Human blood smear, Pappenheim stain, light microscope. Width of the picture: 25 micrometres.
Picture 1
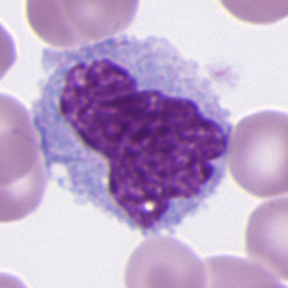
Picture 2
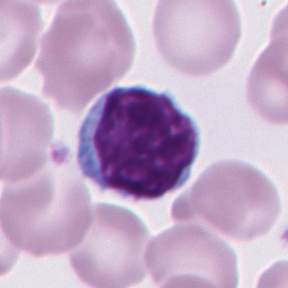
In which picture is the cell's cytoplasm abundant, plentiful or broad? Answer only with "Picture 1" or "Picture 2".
Picture 1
